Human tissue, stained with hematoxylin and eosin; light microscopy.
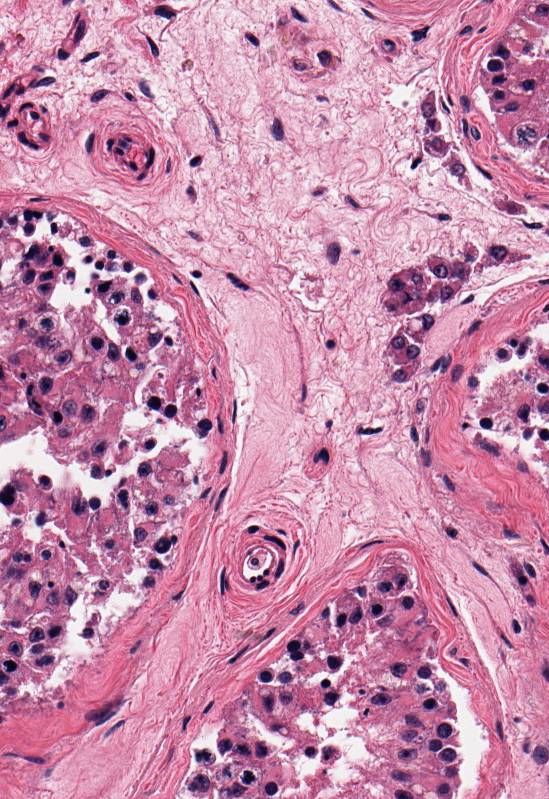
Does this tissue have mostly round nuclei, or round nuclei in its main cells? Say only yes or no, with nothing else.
Yes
